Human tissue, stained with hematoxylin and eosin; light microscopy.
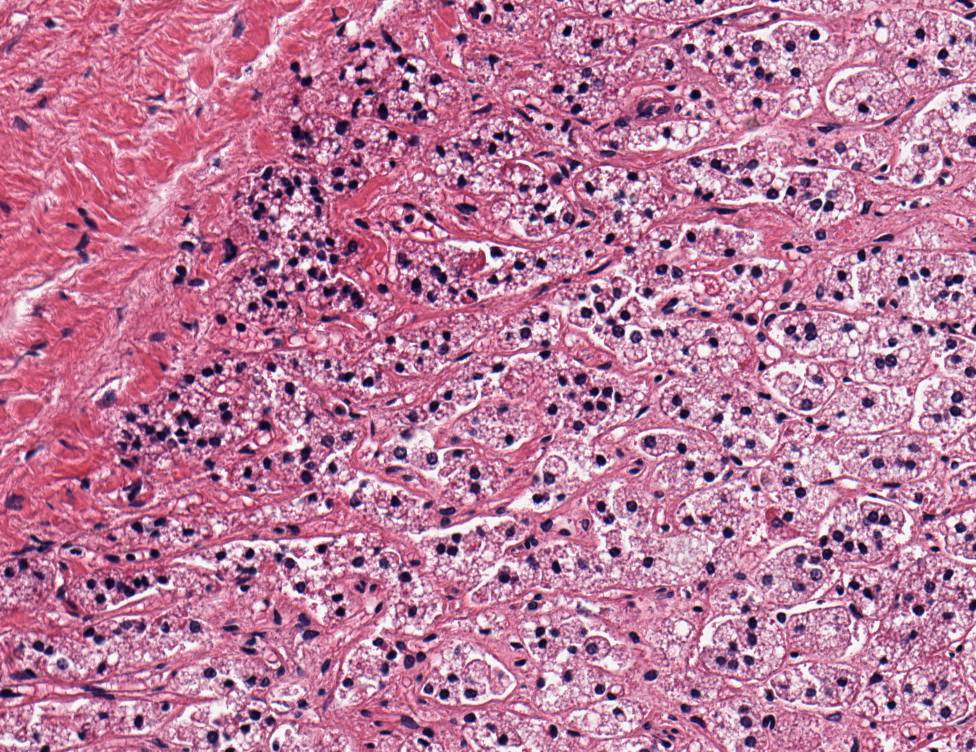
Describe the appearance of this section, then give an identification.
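Over most of the field, cells are arranged in rounded nests and short cords divided by thin pink septa. The nest cells have abundant pale cytoplasm filled with many small clear vacuoles, which gives a foamy appearance, and each has a single small, round, dark-staining nucleus. The upper-left corner holds dense, wavy, deep-pink fibrous tissue with sparse elongated nuclei. The tissue is adrenal gland.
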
